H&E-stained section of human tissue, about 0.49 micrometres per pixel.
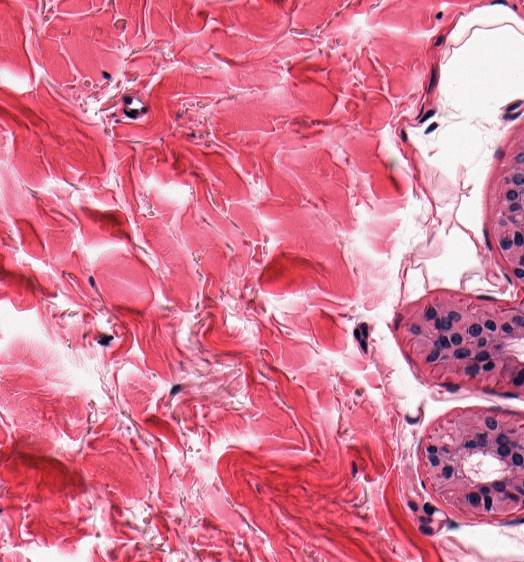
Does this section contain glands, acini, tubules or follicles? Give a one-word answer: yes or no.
Yes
